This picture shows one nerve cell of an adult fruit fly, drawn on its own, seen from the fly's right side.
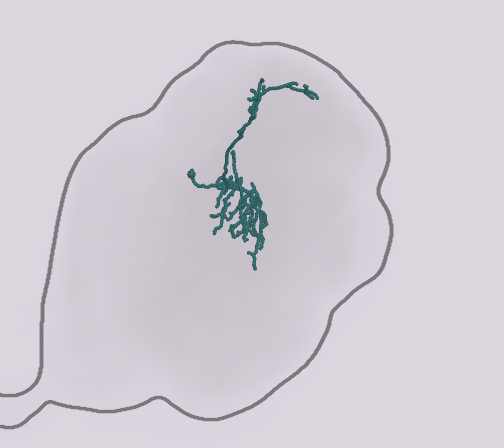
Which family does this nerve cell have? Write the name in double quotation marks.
"hemilineage VPNp&v1_posterior"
